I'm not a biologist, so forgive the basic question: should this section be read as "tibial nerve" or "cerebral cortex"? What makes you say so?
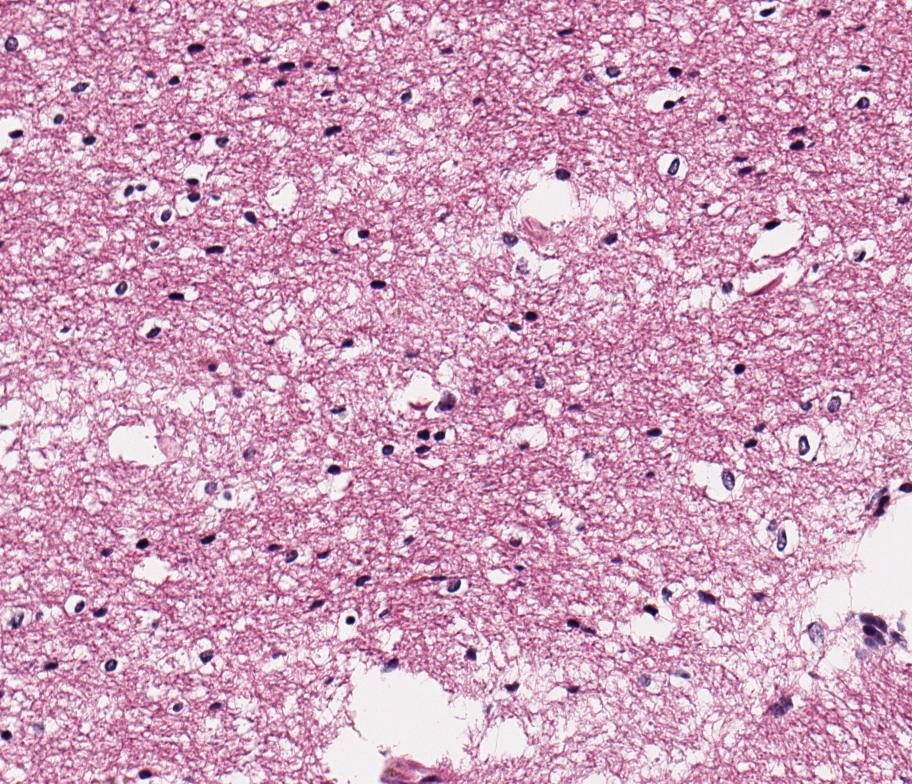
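This is cerebral cortex. Looking over the field, I see a fine pink fibrillary meshwork filling all of it, with nuclei scattered singly through it. Most of those nuclei, I note, are small, round to oval and darkly stained, and many sit within a clear unstained halo. And the meshwork is pierced throughout by many small clear round vacuoles.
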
